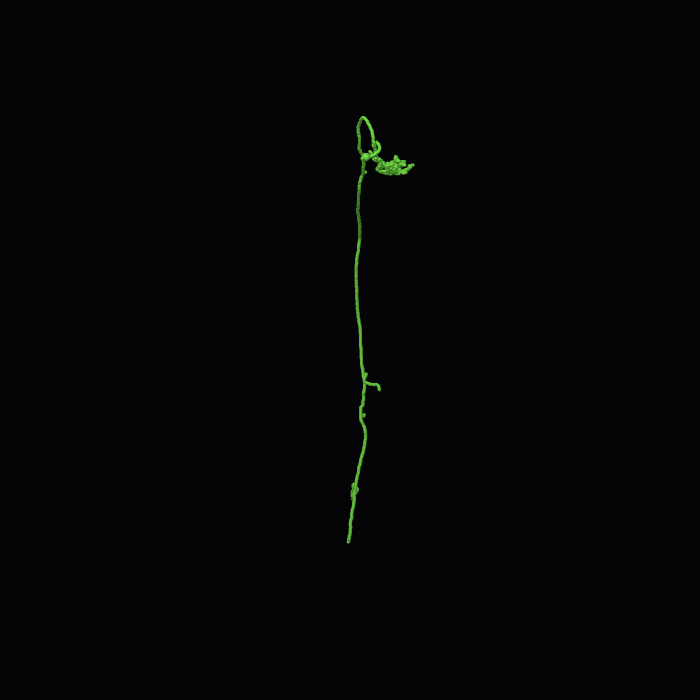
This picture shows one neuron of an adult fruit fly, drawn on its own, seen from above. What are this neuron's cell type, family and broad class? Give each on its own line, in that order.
DNp17
hemilineage PSp2
descending neuron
